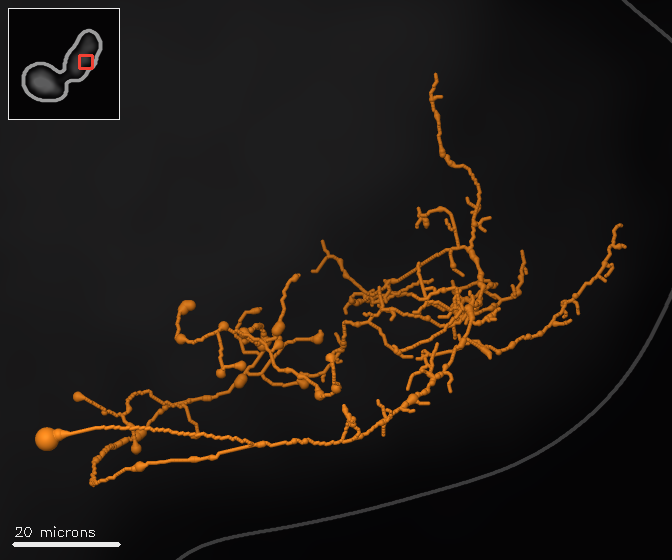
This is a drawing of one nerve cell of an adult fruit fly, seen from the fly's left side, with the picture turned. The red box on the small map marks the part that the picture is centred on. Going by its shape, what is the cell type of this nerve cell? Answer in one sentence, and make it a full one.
The cell type given to this nerve cell is IN09A092.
